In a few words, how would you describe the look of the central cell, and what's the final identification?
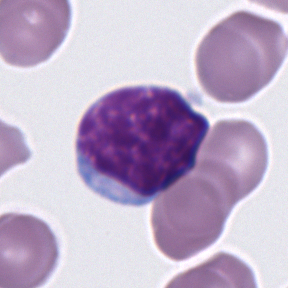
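Pale blue cytoplasm, with no vacuoles, surrounds a single rounded nucleus without lobes. The outline is rounded, its right side slightly flattened. This is a typical lymphocyte.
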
